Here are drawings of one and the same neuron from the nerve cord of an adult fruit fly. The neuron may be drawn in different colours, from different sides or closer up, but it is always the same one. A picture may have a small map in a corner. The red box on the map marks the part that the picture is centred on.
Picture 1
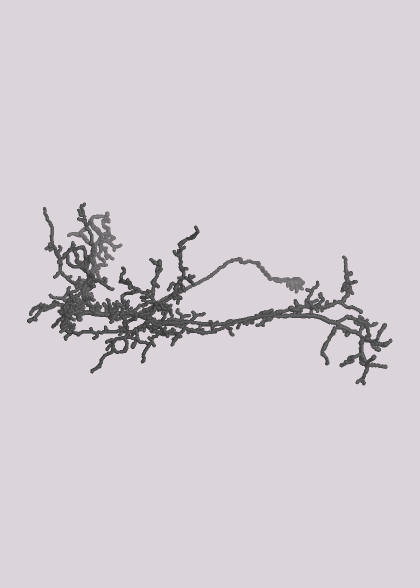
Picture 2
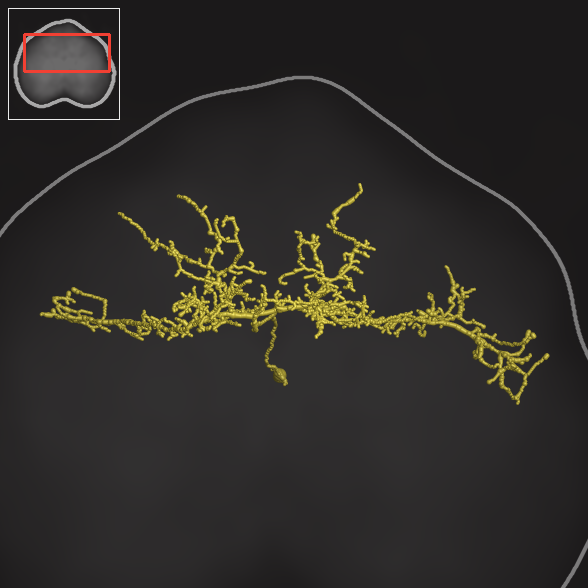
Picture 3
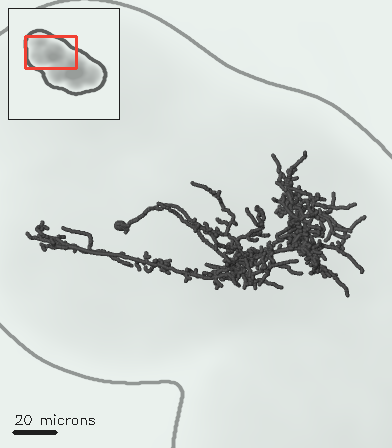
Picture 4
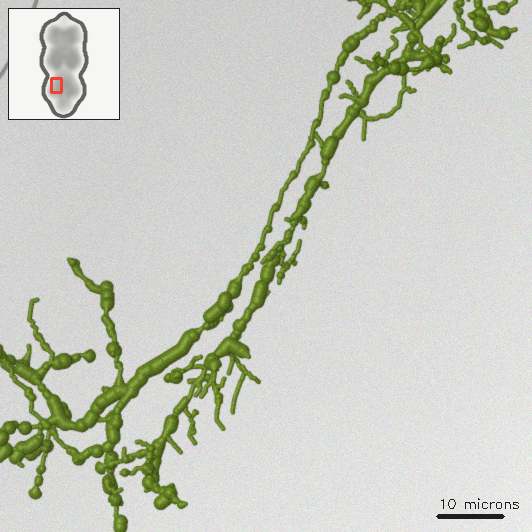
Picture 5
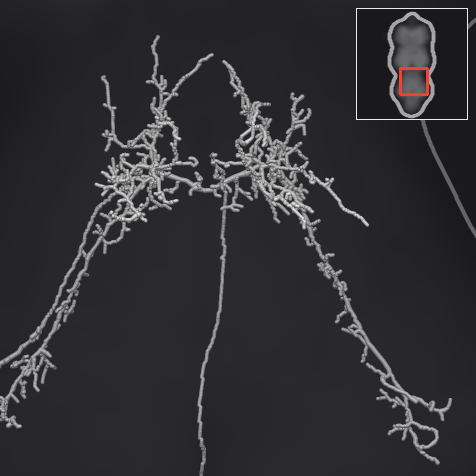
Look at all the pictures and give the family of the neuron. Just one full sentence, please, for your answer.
The family classification of the neuron is hemilineage 12B.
